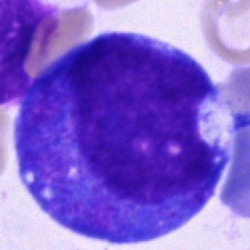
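Promyelocyte, stained bone marrow smear: large nucleus off-centre toward upper right, indented at its right edge by a pale clear zone. Two small pale spots in lower part of nucleus. Fine purple granules scattered through cytoplasm.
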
